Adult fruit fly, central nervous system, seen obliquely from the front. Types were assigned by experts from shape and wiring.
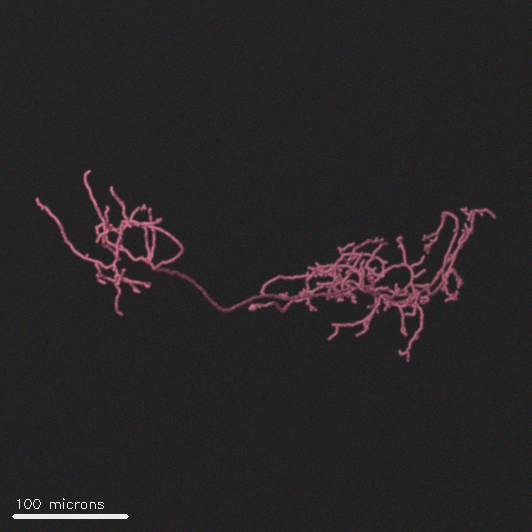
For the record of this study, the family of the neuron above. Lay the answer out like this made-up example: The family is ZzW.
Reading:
The family is hemilineage 08B.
